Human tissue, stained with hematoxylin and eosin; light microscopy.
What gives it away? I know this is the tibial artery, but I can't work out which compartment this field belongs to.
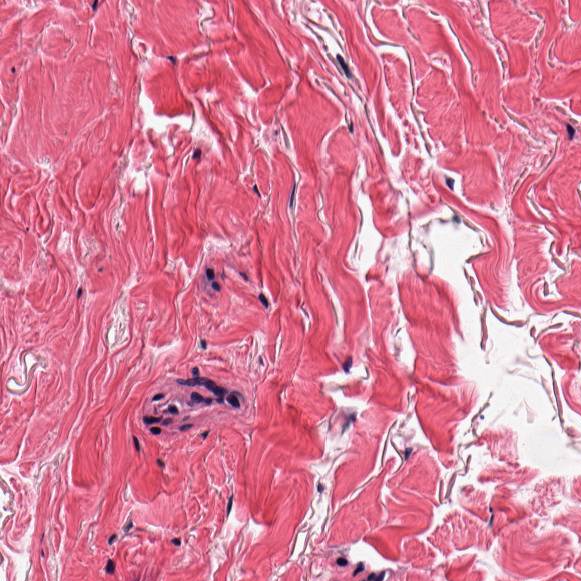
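This field shows the tunica adventitia. Start at the left and centre, where collagen bundles run mainly from top to bottom in a wavy course.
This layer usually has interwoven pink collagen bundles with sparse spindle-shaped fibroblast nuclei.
Just below and left of the centre, find the small group of dark, elongated nuclei. The clear spaces between bundles are widest towards the right edge, and there is no epithelium anywhere.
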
